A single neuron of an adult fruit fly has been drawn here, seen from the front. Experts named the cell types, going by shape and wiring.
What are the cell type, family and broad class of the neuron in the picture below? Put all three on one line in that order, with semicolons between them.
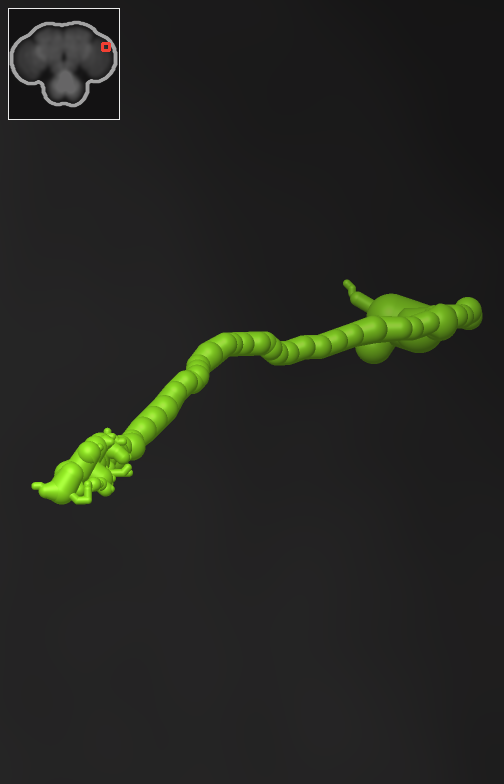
L2; L; optic-lobe intrinsic neuron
